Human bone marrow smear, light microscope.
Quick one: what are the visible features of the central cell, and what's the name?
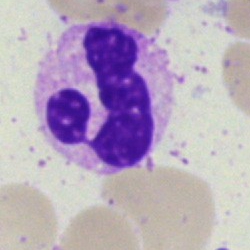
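First, the outline is round and smooth. Second, the chromatin is dense, dark purple and clumped. Third, fine, faint lilac granules lie scattered through the cytoplasm, and no vacuoles appear there. The cell is a segmented neutrophil.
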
